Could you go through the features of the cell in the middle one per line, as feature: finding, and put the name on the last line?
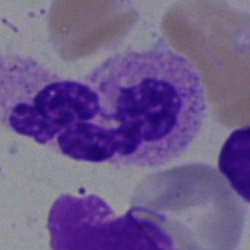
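Outline: broadly oval, wider than tall
Chromatin: dark purple, coarsely clumped
Nucleoli: none visible
Name: segmented neutrophil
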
